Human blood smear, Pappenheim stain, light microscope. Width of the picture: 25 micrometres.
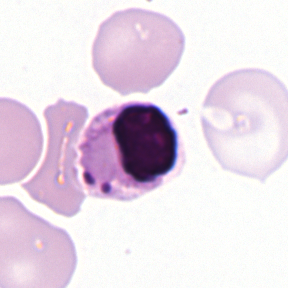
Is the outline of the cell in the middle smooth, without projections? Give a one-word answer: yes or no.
No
